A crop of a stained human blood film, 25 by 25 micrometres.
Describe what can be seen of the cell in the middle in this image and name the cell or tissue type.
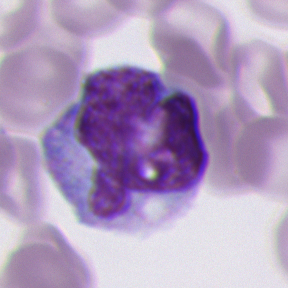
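Looking at the nucleus, I see it is irregular and folded, with notches along its outline. It fills most of the cell, leaving cytoplasm mainly on the left and lower side. I find no large coarse coloured granules in that cytoplasm. The outline of the cell itself is irregular rather than smoothly round. This is a monocyte.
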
